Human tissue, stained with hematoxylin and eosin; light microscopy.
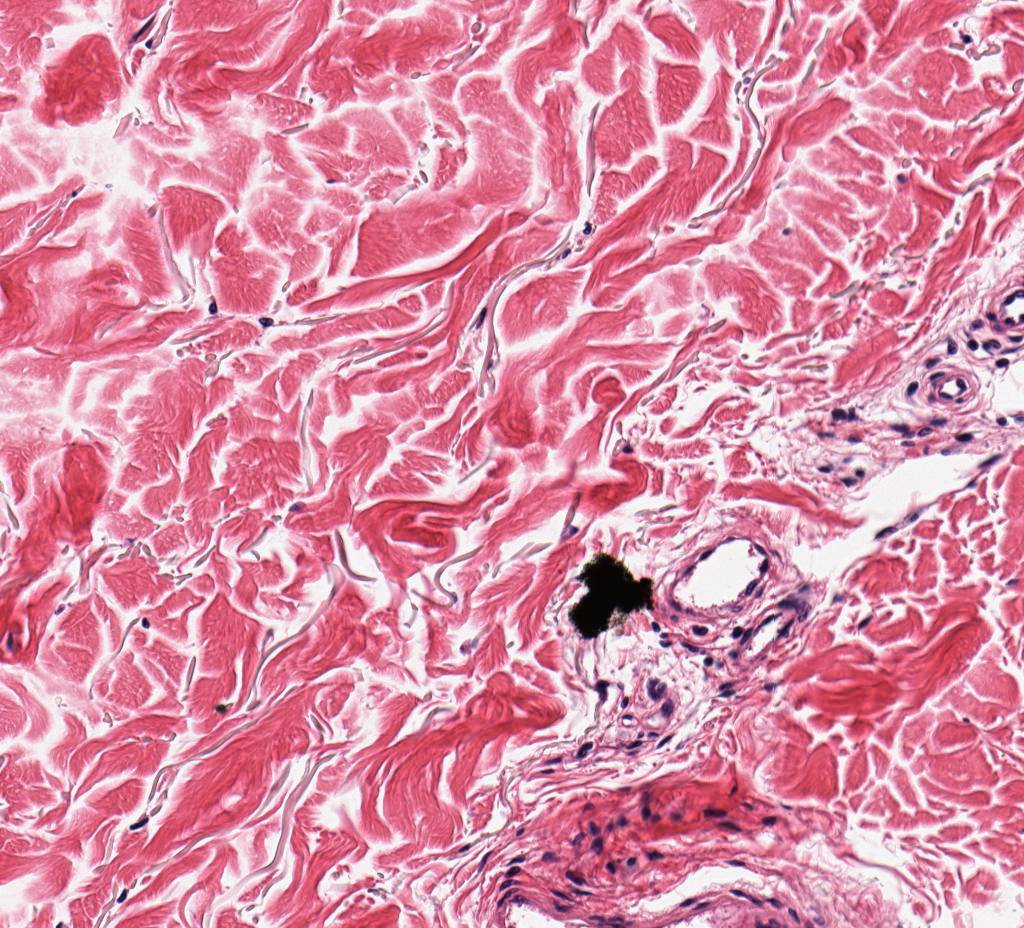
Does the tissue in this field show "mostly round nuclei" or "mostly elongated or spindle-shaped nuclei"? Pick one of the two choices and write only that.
Mostly elongated or spindle-shaped nuclei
